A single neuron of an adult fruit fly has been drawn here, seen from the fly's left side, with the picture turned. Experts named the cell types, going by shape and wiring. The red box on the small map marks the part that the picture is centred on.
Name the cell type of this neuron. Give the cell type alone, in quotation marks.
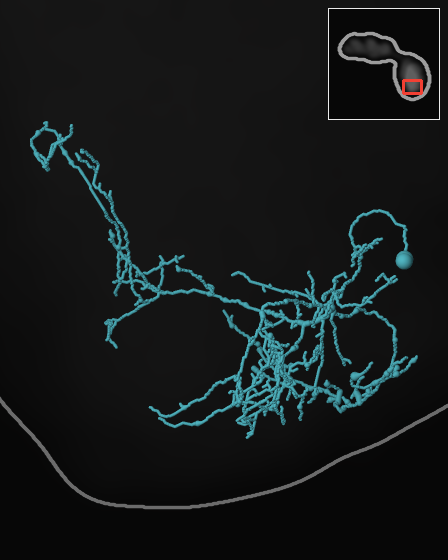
"SLP170"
